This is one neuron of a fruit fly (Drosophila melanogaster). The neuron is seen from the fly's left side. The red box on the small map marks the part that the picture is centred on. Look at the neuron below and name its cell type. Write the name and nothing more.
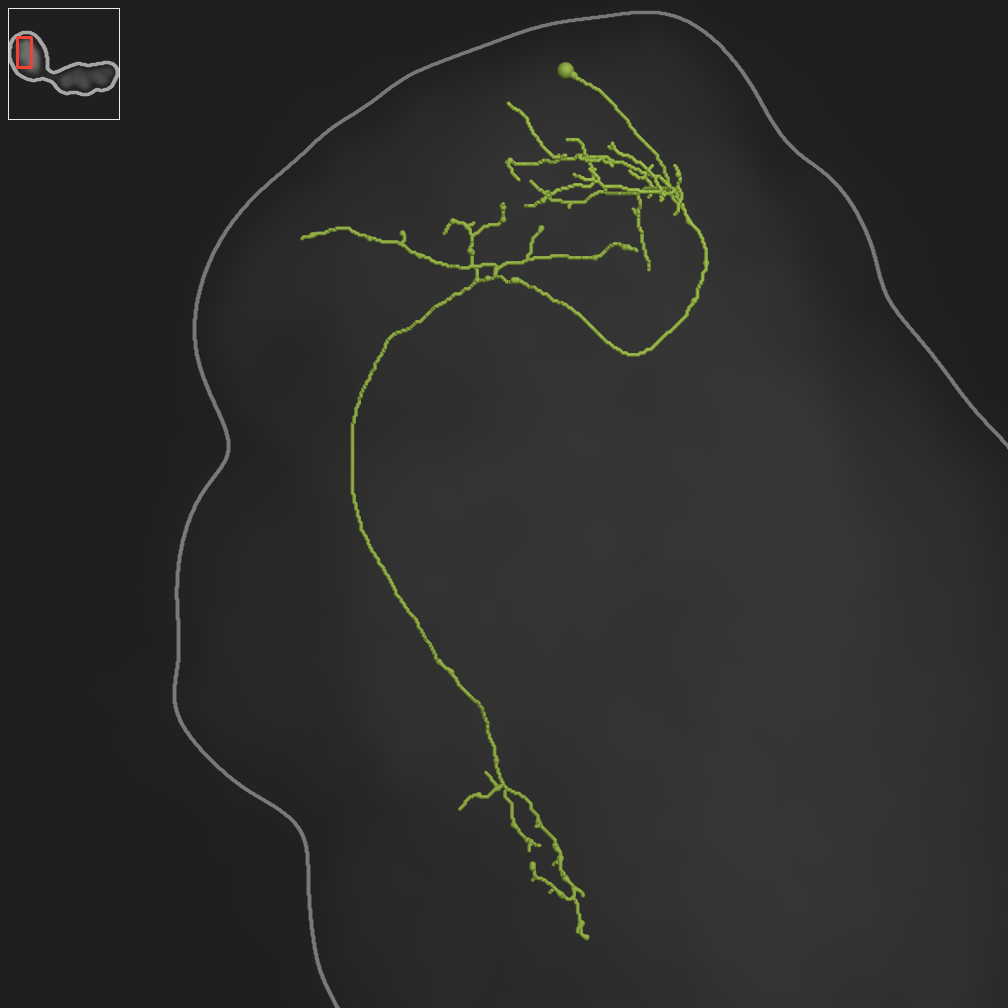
CB1729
